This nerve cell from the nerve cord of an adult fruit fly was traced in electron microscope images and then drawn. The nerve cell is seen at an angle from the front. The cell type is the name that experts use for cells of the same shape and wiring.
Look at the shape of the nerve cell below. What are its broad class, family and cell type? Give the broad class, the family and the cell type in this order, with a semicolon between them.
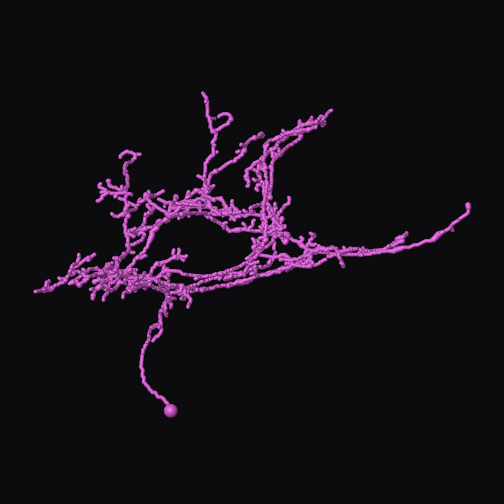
nerve-cord intrinsic neuron; hemilineage 05B; IN05B057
